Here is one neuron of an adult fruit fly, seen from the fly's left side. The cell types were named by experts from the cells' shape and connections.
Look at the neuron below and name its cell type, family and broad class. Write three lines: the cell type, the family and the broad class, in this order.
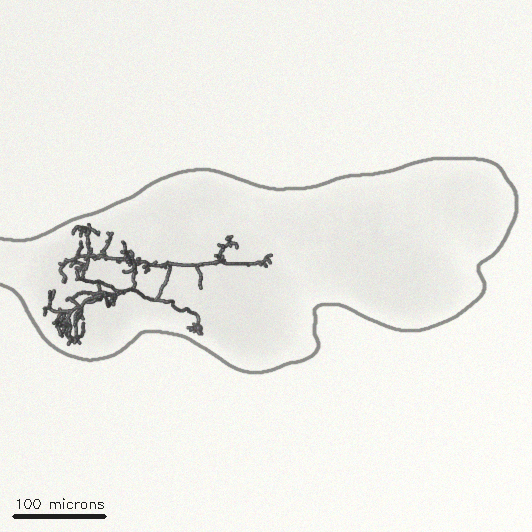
IN10B002
hemilineage 10B
nerve-cord intrinsic neuron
